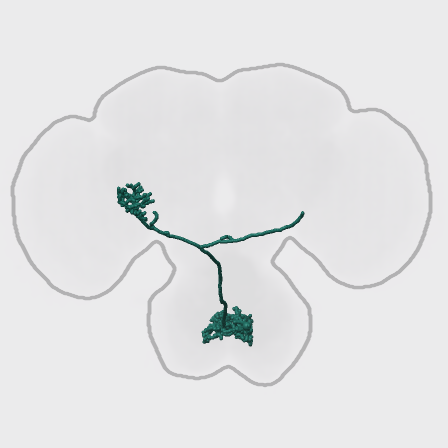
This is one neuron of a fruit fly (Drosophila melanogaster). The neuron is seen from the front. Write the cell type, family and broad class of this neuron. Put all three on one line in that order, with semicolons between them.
AN08B018; hemilineage 08B; ascending neuron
